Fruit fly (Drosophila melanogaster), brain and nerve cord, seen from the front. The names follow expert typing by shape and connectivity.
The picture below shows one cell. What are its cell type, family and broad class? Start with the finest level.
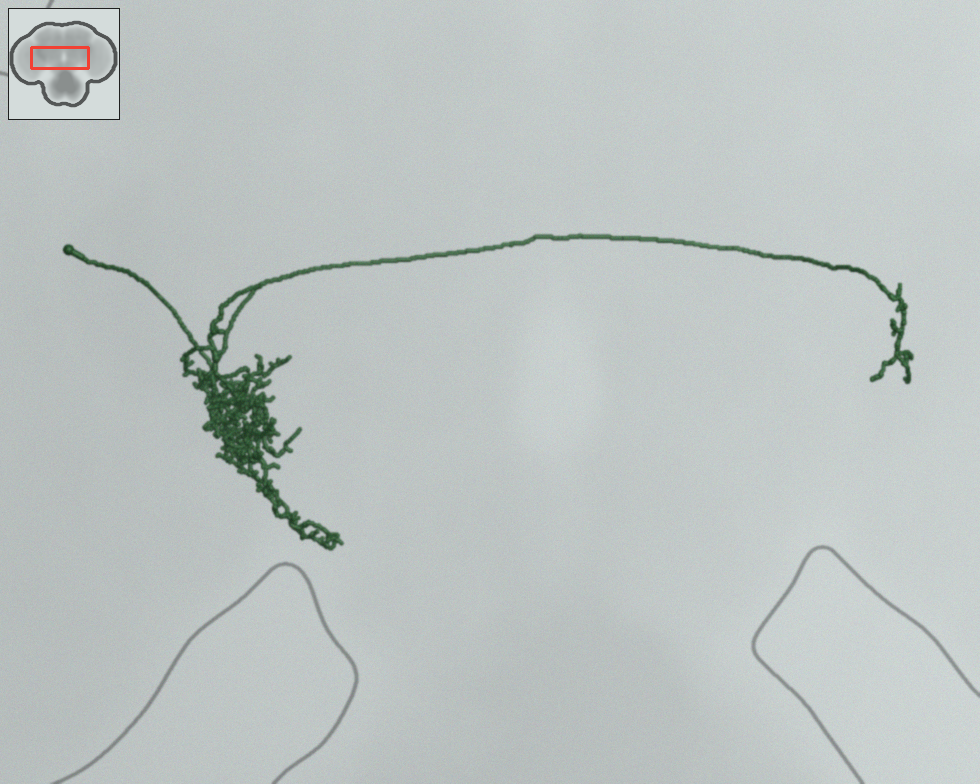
CB2144; hemilineage VLPl&d1_lateral; central-brain intrinsic neuron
